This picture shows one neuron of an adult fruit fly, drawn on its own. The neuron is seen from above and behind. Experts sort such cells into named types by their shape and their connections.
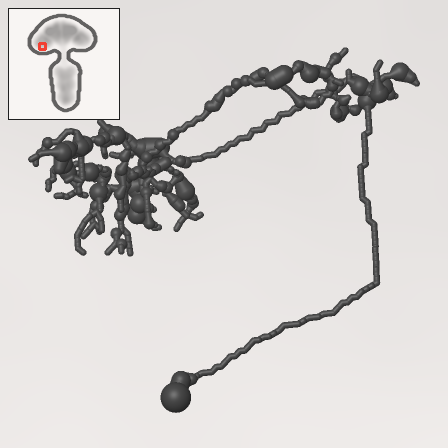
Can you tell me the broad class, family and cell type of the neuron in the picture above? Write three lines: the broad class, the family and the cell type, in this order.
optic-lobe intrinsic neuron
T
T4a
